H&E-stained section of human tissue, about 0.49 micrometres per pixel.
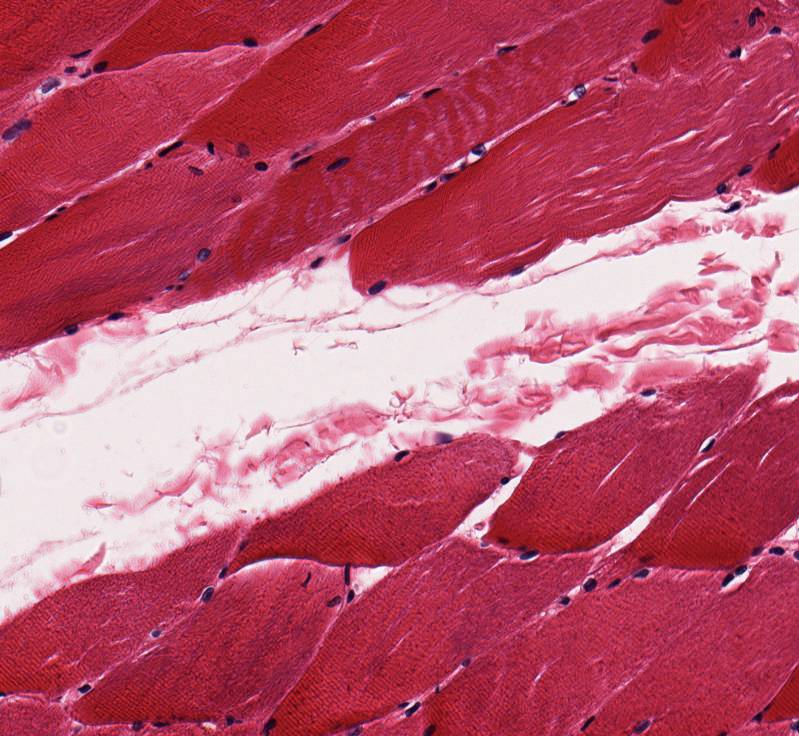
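Skeletal muscle, haematoxylin and eosin: flattened dark nuclei sit at the edges of the muscle fibres rather than in their centres. Fine transverse cross-striations can be made out within the fibres, clearest in one fibre in the upper middle of the field. No fat cells are present.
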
